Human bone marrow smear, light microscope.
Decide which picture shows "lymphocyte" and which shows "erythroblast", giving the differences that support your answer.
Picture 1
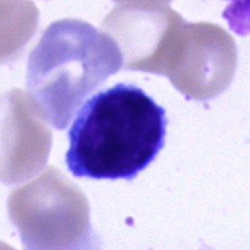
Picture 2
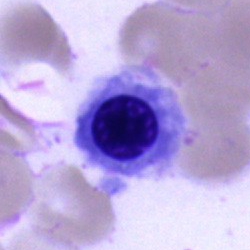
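Picture 1 shows a lymphocyte; picture 2 shows an erythroblast. The lymphocyte is rounded to oval, with a slightly uneven, finely ragged border, whereas the erythroblast has an irregular, finely scalloped outline. In both cells the chromatin is dense, staining deep blue-violet throughout in the lymphocyte and dark purple in the erythroblast. The lymphocyte has scant cytoplasm, at most a barely visible rim around the nucleus, while the blue cytoplasm of the erythroblast forms a complete rim around it. No granules are visible in the lymphocyte.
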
